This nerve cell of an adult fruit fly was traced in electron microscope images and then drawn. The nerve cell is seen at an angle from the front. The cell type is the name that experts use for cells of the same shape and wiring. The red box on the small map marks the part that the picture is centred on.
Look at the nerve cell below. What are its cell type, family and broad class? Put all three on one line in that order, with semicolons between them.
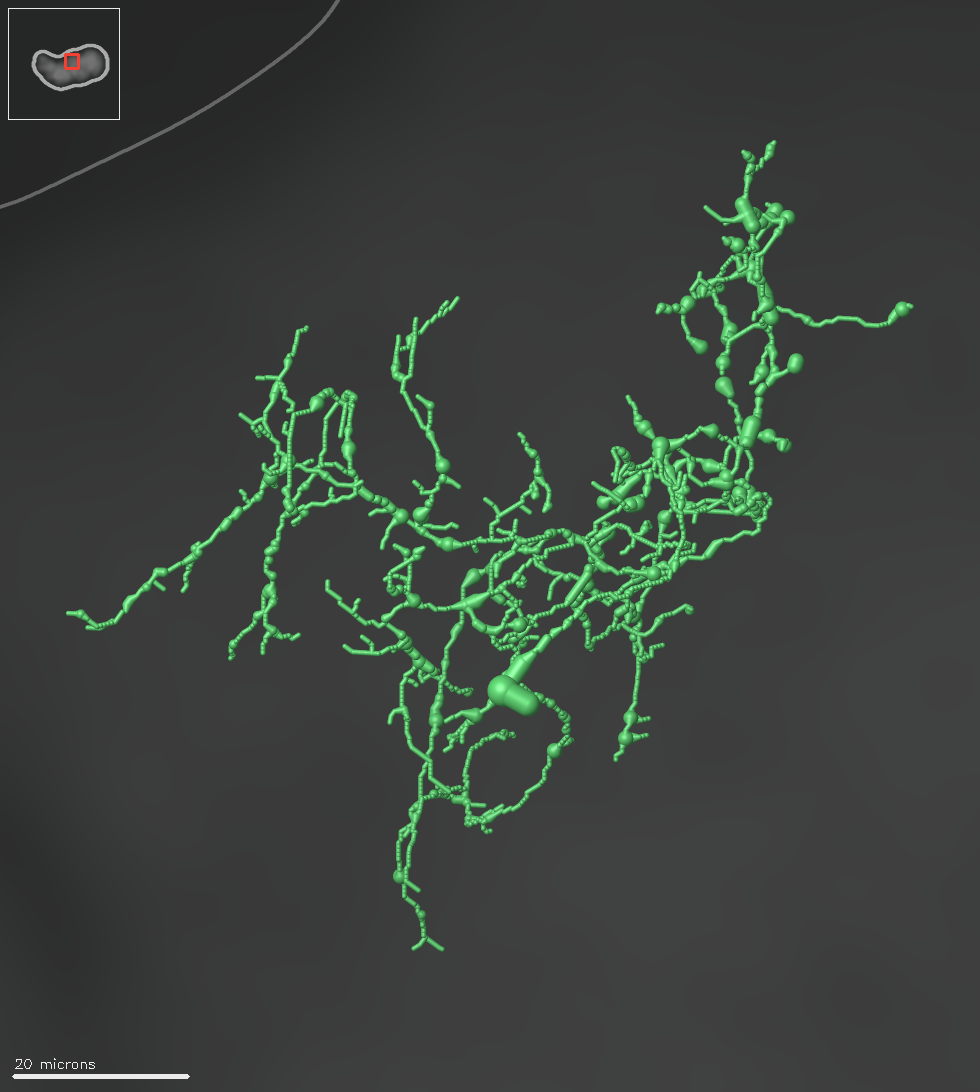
CB2285; hemilineage SLPad1_anterior; central-brain intrinsic neuron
